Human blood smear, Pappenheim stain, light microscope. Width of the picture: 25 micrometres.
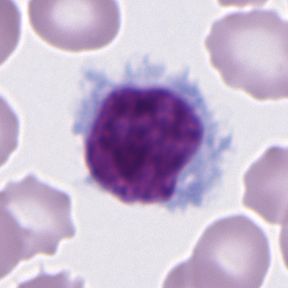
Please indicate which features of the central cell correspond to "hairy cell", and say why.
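What fits the hairy cell best is the fringe of fine hair-like projections around its border.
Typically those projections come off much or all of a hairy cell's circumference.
The pale blue cytoplasm fits too.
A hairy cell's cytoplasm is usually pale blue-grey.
The rest is simply what's there: the rim is wider on the upper and right sides than on the lower left, the chromatin looks mottled rather than evenly dense, and the round nucleus measures about 10 micrometres and fills about 60% of the cell's area. None of it goes against the name.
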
